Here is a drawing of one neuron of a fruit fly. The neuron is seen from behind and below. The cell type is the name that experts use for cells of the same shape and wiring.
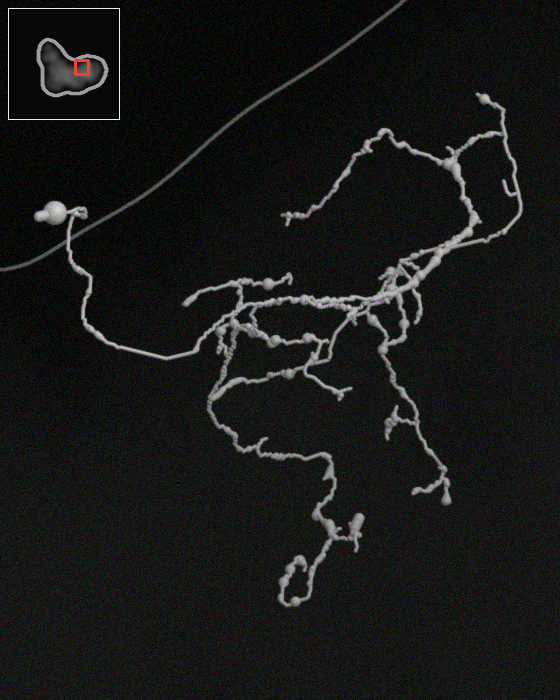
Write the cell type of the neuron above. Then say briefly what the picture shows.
Its cell type is SMP326. It is a central-brain intrinsic neuron. In this view it is about as wide as it is tall.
